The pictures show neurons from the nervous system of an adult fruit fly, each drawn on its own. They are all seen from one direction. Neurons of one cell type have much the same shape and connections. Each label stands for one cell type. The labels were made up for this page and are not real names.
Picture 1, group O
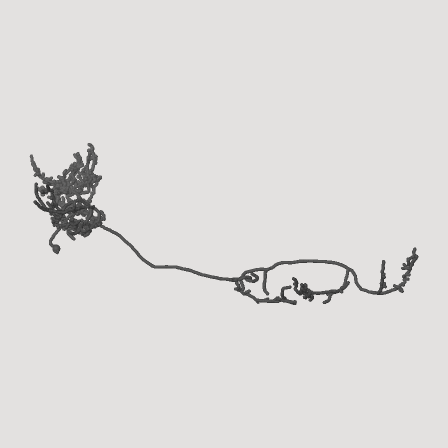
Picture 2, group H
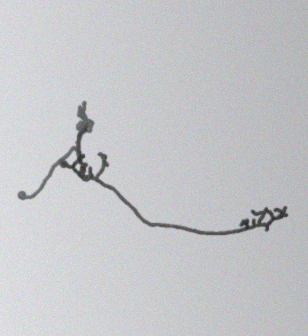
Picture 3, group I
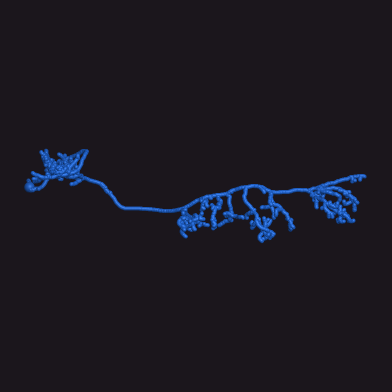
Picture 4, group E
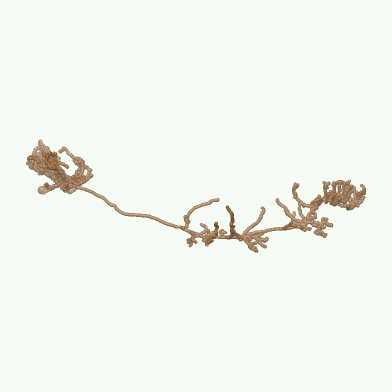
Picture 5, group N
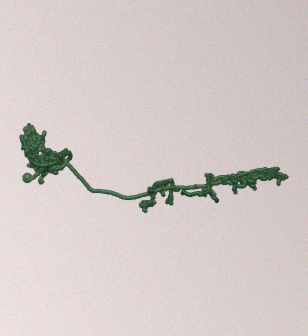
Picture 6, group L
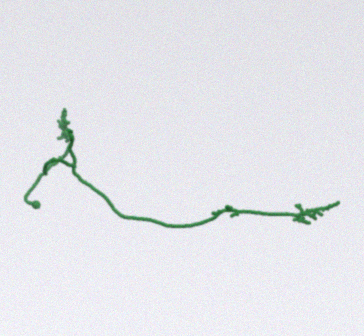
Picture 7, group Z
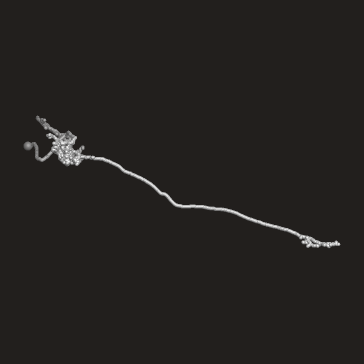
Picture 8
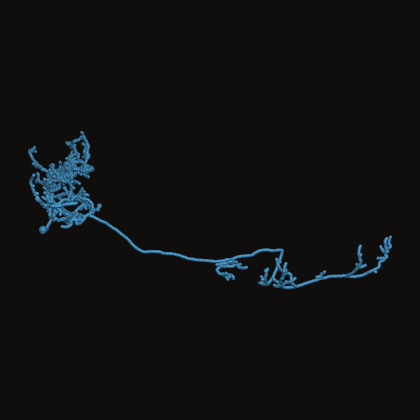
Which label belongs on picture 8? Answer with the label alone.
group O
